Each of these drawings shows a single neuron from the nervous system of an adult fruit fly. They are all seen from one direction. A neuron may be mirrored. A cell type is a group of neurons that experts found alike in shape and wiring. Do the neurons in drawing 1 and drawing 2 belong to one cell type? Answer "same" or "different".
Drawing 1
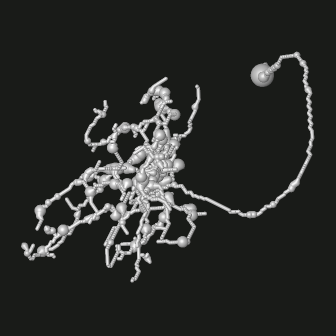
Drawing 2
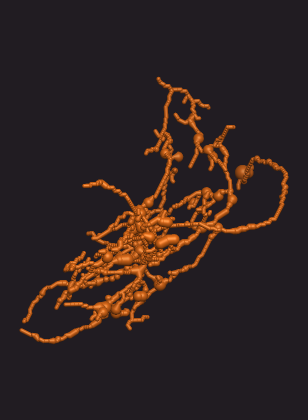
different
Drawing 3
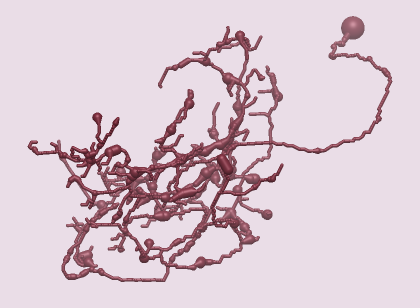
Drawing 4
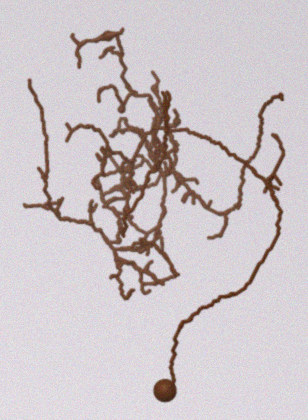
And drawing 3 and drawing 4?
different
